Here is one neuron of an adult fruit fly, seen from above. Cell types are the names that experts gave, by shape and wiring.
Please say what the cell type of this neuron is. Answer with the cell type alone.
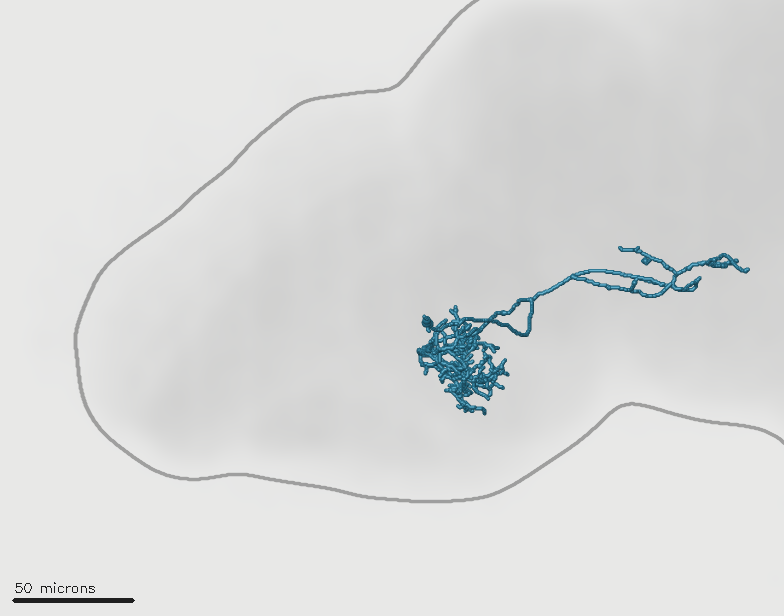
LC29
